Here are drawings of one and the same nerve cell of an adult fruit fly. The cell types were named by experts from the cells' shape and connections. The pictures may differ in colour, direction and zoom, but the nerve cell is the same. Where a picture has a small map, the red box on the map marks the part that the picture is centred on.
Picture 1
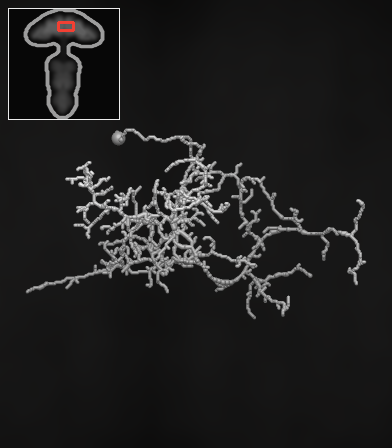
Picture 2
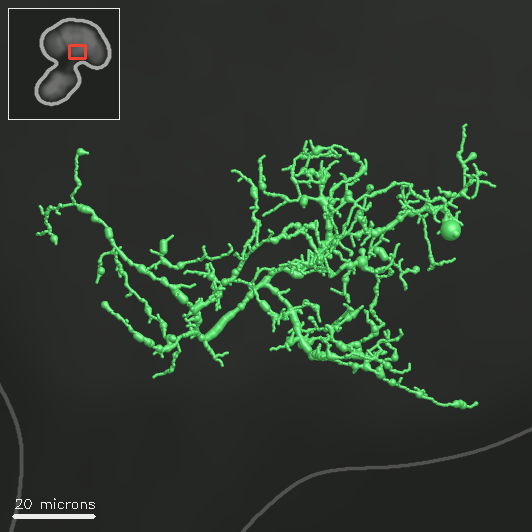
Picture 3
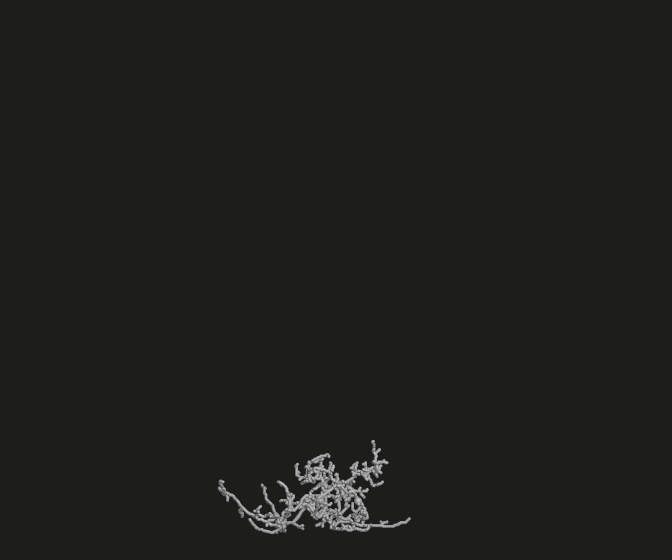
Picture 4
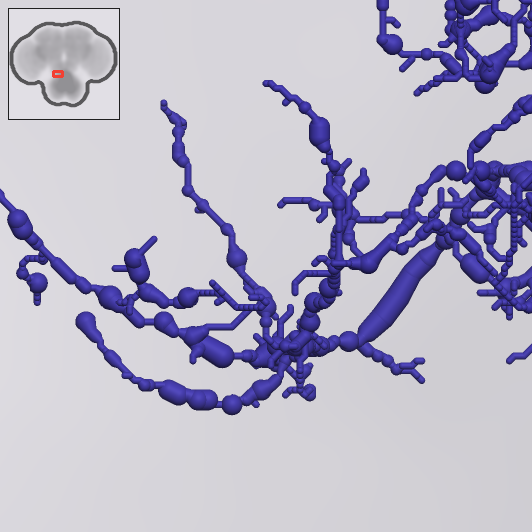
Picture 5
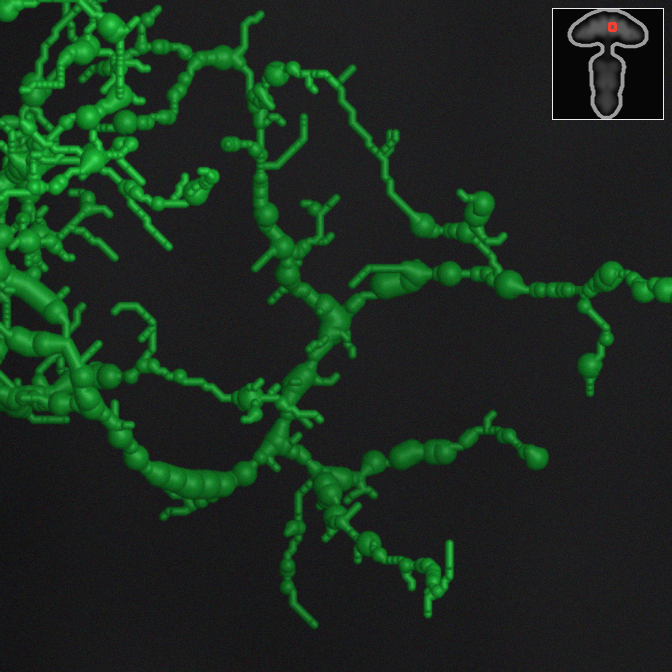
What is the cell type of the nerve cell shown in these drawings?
GNG192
